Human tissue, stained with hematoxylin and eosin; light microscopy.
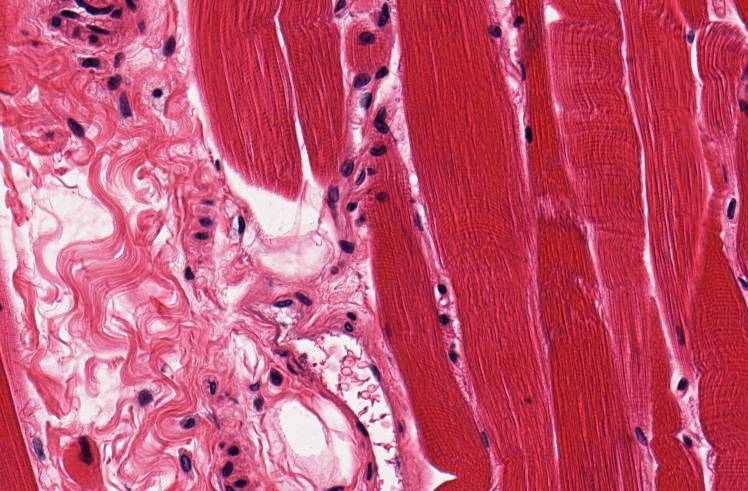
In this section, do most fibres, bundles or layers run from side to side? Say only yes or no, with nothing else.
No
